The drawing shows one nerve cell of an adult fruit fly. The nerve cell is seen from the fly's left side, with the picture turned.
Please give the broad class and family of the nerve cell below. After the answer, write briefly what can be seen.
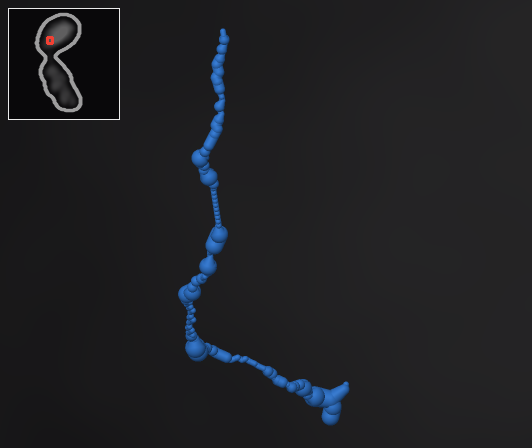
Its broad class is photoreceptor or other optic-lobe sensory neuron. The name of its family is class visual. No cell body is drawn. It has a dozen or fewer branch ends.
